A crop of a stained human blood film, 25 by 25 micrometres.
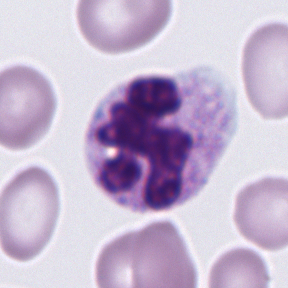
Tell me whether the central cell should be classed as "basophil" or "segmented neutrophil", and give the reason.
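Segmented neutrophil.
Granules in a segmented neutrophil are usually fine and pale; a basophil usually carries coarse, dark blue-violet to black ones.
Here: fine, small pinkish-violet granules scattered through the cytoplasm, the neutrophil pattern.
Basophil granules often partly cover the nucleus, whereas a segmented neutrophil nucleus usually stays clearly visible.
Here the nucleus is in view: several joined lobes, chromatin dark purple and coarsely clumped. Cytoplasm pale lilac-pink, not blue.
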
